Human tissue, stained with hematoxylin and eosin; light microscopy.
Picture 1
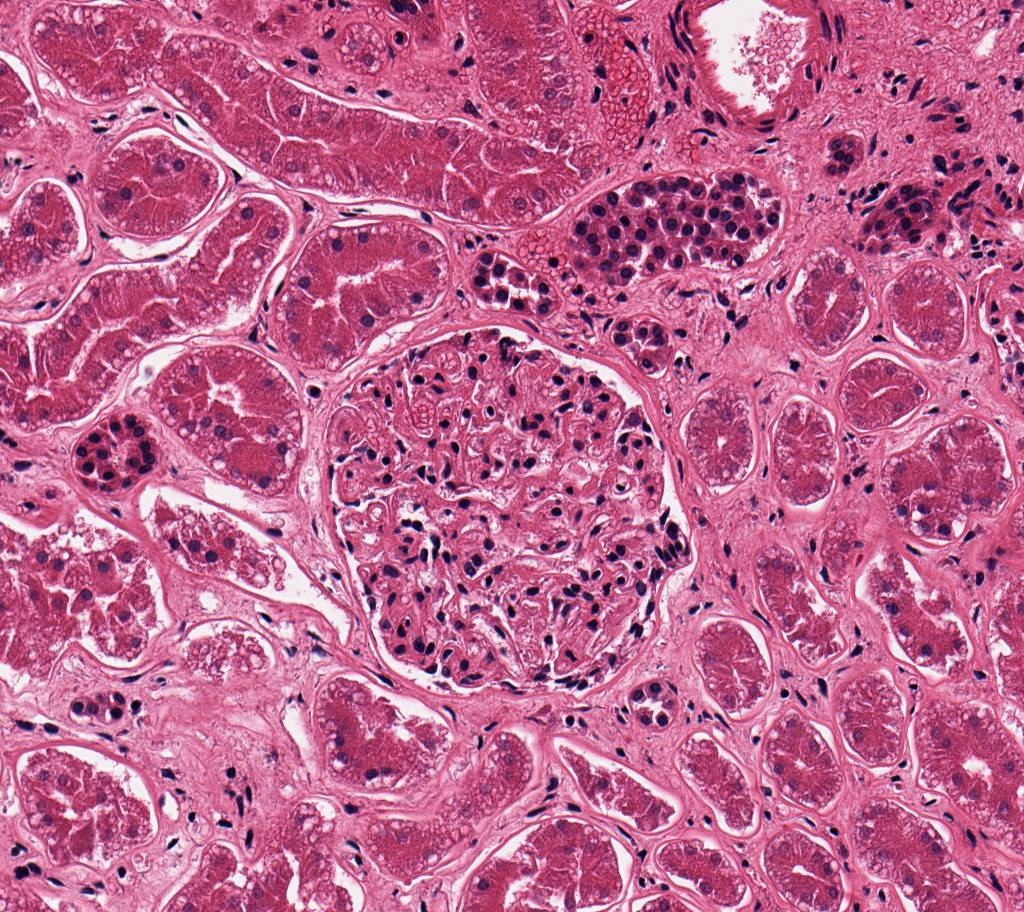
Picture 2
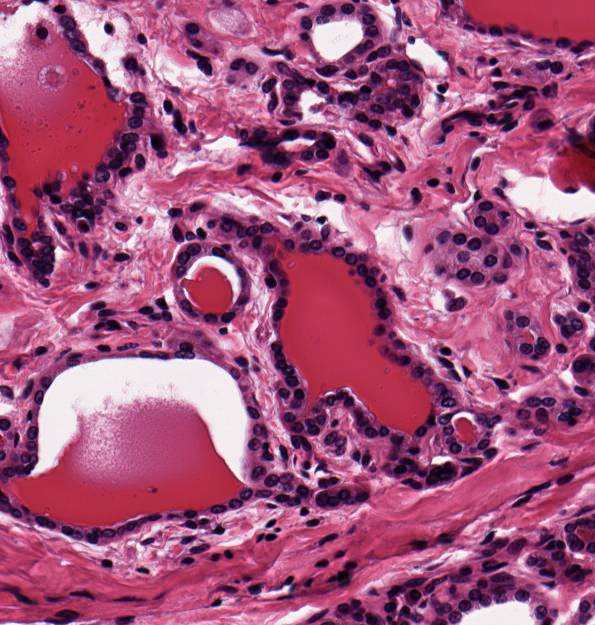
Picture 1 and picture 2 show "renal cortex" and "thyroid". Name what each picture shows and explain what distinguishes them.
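Renal cortex is shown in picture 1, thyroid in picture 2. Picture 1 has a single round glomerulus centrally, ringed by sectioned tubules. Most tubules have cuboidal to columnar cells with abundant pink granular cytoplasm and narrow, irregular lumens; a few small ones above and left of the glomerulus are packed with crowded dark round nuclei and scant cytoplasm. In picture 2, a single layer of low cuboidal cells with round, dark nuclei lines the lumina, set in stroma of pink, wavy collagen fibres.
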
